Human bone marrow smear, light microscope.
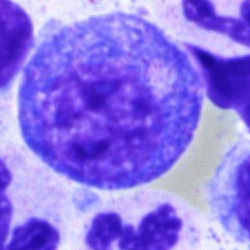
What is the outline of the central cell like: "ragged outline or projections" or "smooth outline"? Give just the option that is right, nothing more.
Smooth outline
